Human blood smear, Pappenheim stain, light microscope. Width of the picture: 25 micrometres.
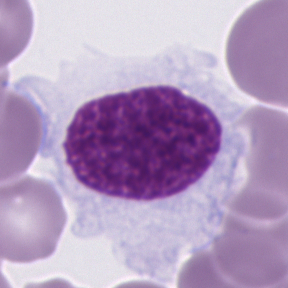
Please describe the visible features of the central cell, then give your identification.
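The long axis of the nucleus runs roughly horizontally, and no distinct nucleolus is visible within it. Cytoplasm is abundant and pale grey-blue, without distinct granules. This is a hairy cell.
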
